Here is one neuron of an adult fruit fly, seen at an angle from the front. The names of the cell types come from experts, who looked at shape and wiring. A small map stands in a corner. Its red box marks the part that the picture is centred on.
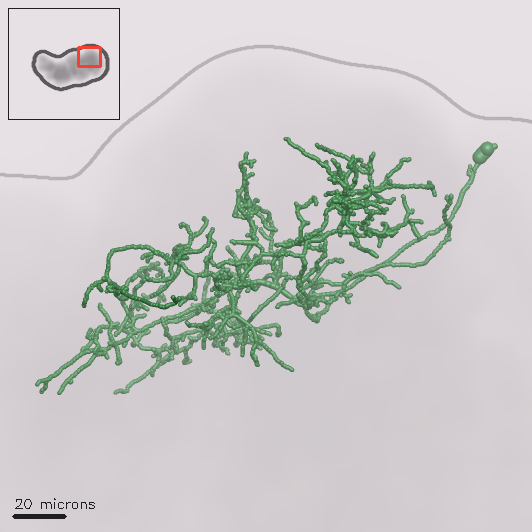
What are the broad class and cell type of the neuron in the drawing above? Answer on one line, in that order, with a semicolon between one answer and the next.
central-brain intrinsic neuron; CL003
